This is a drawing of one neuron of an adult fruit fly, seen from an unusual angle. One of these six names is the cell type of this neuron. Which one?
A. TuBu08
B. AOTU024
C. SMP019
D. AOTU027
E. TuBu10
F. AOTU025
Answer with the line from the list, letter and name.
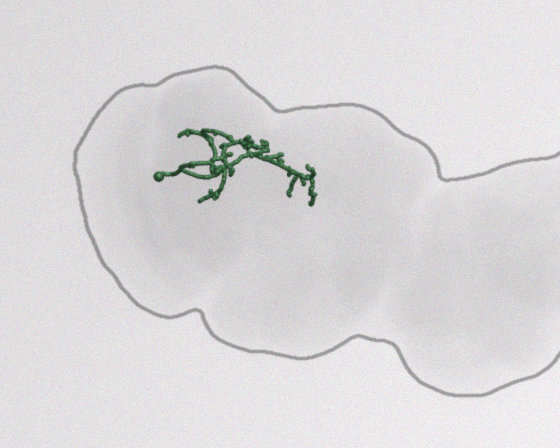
C. SMP019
